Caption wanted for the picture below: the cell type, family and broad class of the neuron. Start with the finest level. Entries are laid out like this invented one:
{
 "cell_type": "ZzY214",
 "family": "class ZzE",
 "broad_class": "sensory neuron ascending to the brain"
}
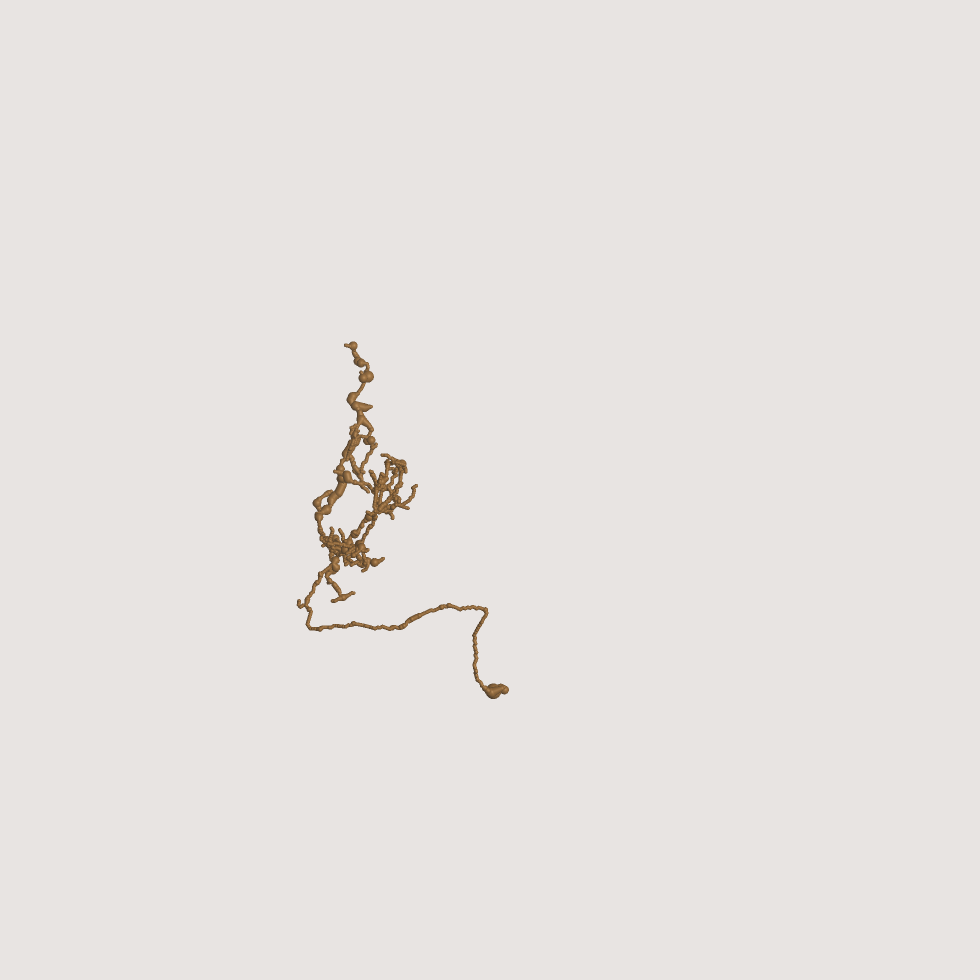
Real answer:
{
 "cell_type": "IN14A077",
 "family": "hemilineage 14A",
 "broad_class": "nerve-cord intrinsic neuron"
}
